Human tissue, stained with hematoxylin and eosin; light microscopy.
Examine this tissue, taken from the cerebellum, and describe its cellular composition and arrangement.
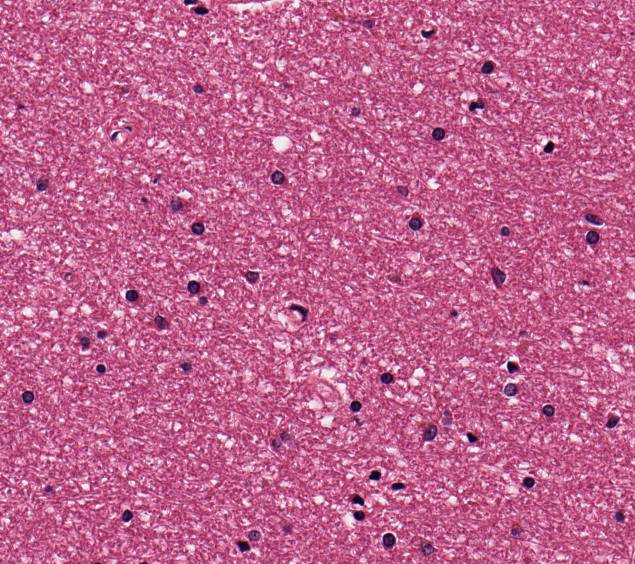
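The whole field consists of a uniform, finely fibrillary pink matrix with no organised units. Small, round, dark-staining nuclei lie singly across it. These nuclei are sparse, separated by wide areas of matrix. Most show little or no visible cytoplasm and are often surrounded by a clear halo.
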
